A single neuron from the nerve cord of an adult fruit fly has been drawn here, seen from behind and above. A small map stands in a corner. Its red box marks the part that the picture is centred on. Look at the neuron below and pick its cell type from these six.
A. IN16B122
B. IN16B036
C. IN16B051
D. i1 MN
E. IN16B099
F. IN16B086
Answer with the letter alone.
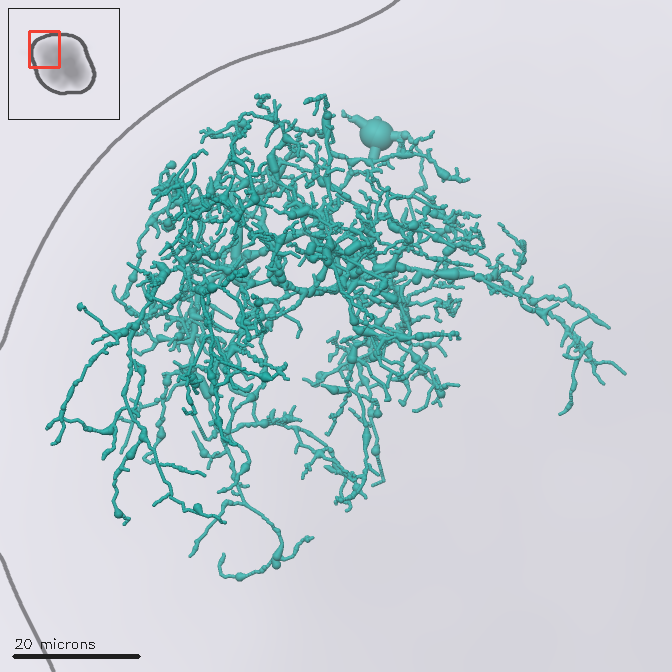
B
